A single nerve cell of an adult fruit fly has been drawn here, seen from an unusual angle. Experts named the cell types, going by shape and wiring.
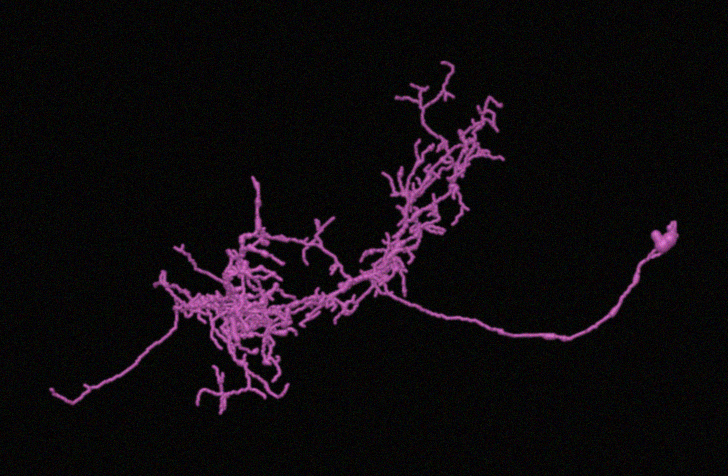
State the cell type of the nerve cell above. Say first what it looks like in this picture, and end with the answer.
Its cell body lies on the right of the picture. The picture shows dozens of branch ends. It is a central-brain intrinsic neuron. The cell type is WEDPN16_d.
